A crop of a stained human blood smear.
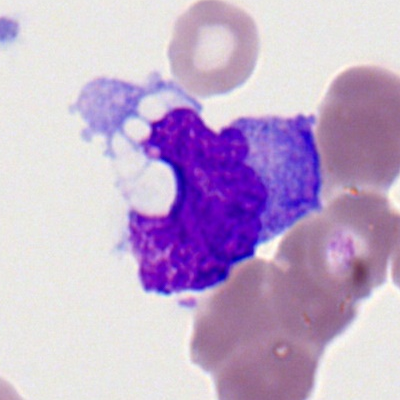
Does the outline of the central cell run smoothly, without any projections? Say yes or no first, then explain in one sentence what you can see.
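No. The cell outline is irregular, with ragged frayed margins at the upper left.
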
